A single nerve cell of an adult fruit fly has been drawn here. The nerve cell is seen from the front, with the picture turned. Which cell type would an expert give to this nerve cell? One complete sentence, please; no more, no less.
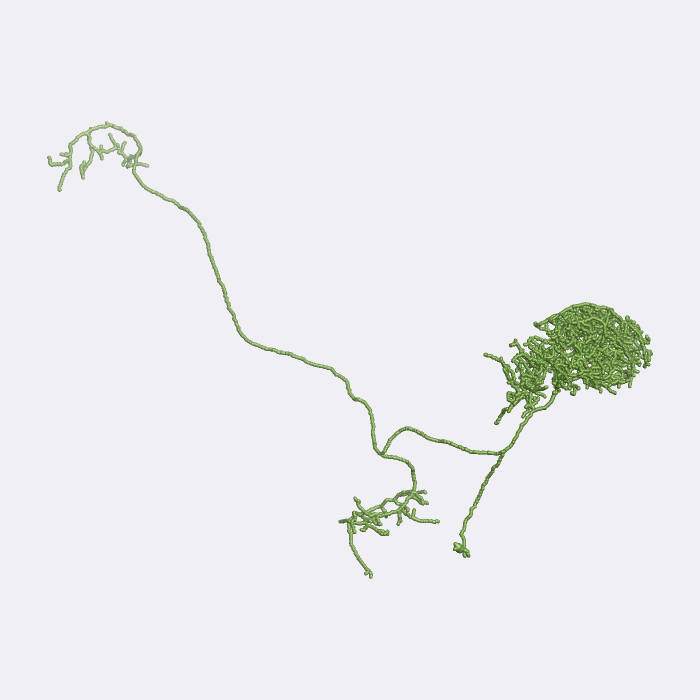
It is AVLP025 that this nerve cell is, by cell type.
